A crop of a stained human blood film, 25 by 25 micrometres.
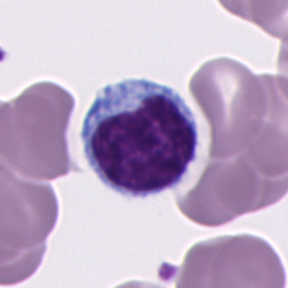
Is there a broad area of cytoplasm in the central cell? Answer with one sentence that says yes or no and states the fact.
No, the cytoplasm is not plentiful; it forms only a thin rim.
